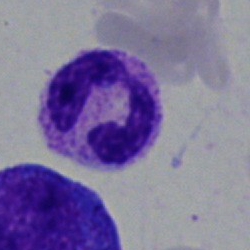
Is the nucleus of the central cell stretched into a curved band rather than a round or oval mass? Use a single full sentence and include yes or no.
Yes, this cell's nucleus is a curved band and is not split into lobes.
